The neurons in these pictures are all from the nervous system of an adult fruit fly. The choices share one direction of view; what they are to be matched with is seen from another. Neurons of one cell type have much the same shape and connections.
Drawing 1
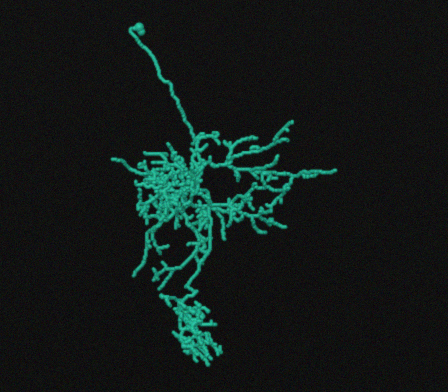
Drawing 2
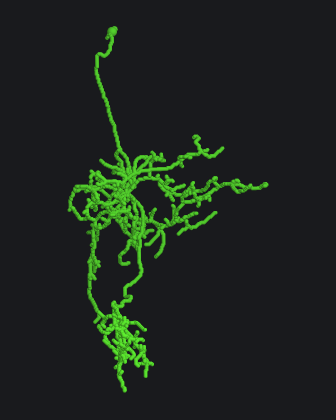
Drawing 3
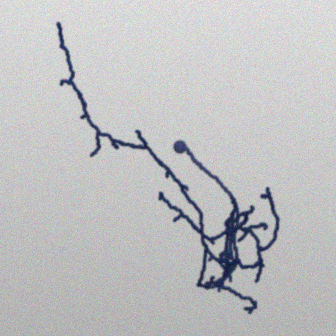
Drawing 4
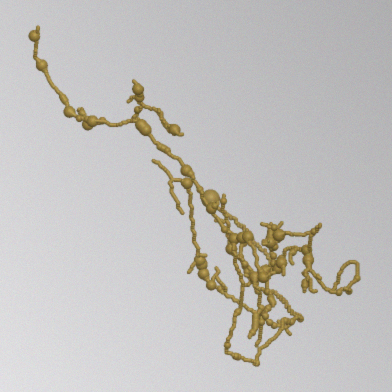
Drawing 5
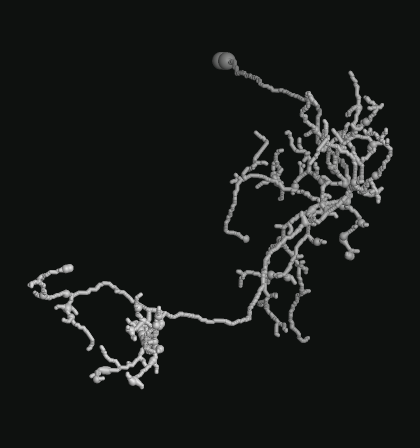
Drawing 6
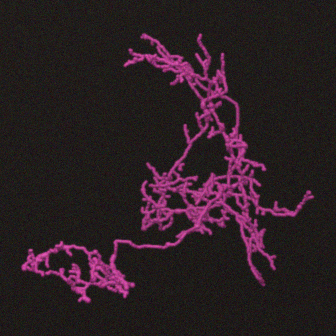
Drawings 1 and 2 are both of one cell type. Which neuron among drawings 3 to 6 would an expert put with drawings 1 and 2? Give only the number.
6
